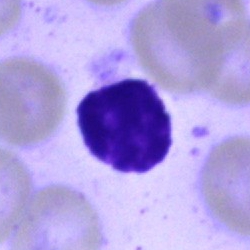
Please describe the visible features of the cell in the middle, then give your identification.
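Roughly round, I'd say, though the edge is slightly bumpy. I can hardly find any cytoplasm around the dark nucleus. The chromatin looks dense and deep blue-purple, with only a few slightly paler patches. I don't see any nucleoli. So this is a lymphocyte.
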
